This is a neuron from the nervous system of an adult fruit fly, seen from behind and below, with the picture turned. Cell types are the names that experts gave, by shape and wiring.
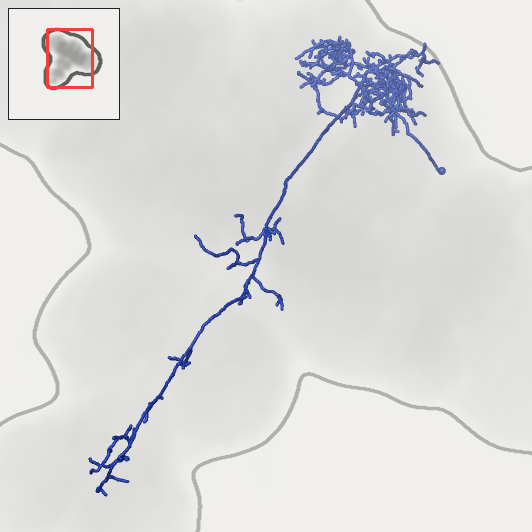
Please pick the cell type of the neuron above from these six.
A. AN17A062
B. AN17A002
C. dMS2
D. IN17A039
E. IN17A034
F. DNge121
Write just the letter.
F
